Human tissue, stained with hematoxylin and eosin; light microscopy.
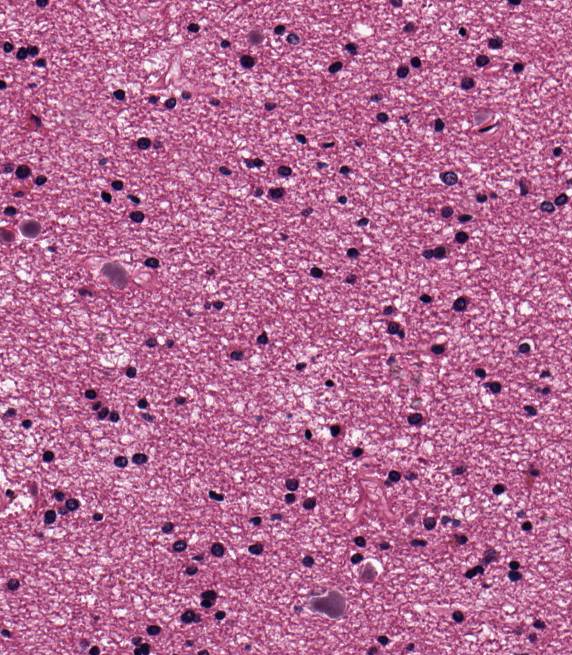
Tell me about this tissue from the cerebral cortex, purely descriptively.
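Notice the whole field is one uniform, finely fibrillary pink background, without layering or organised units. Many small, round, darkly stained nuclei lie fairly evenly across it, most with little or no visible cytoplasm. Tiny clear spaces speckle the pink throughout, giving a fine mesh-like texture.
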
